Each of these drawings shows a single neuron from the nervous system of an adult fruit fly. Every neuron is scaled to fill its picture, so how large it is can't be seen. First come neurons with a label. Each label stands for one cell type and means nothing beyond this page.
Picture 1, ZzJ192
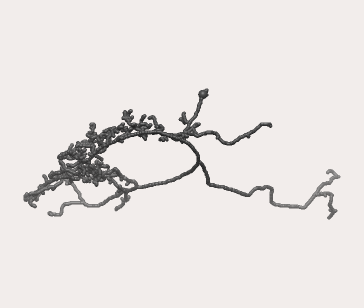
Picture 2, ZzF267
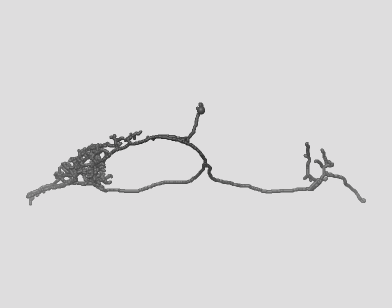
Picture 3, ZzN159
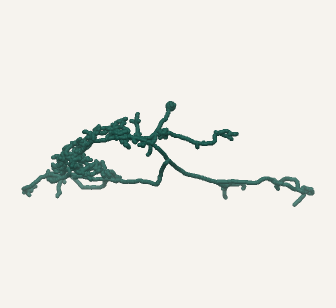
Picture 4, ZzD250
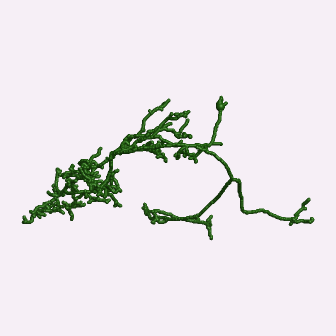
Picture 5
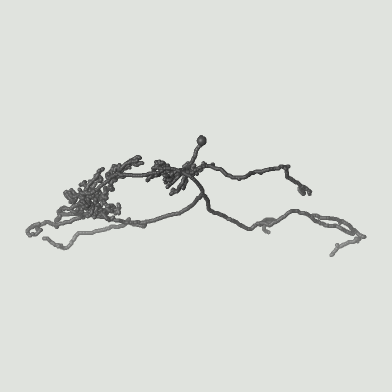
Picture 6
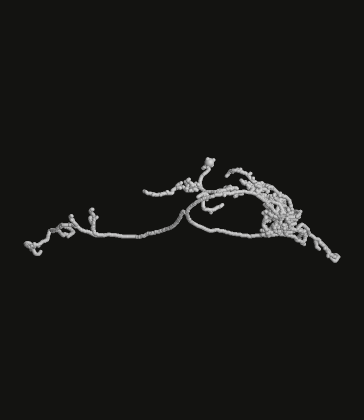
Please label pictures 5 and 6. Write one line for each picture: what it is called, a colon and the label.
5: ZzN159
6: ZzN159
